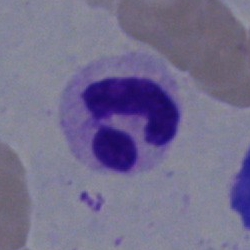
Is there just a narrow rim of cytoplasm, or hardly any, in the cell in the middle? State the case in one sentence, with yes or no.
No, abundant cytoplasm encircles the nucleus of the cell.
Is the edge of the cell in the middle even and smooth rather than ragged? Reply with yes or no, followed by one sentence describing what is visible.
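Yes. The cell outline is round and smooth.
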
